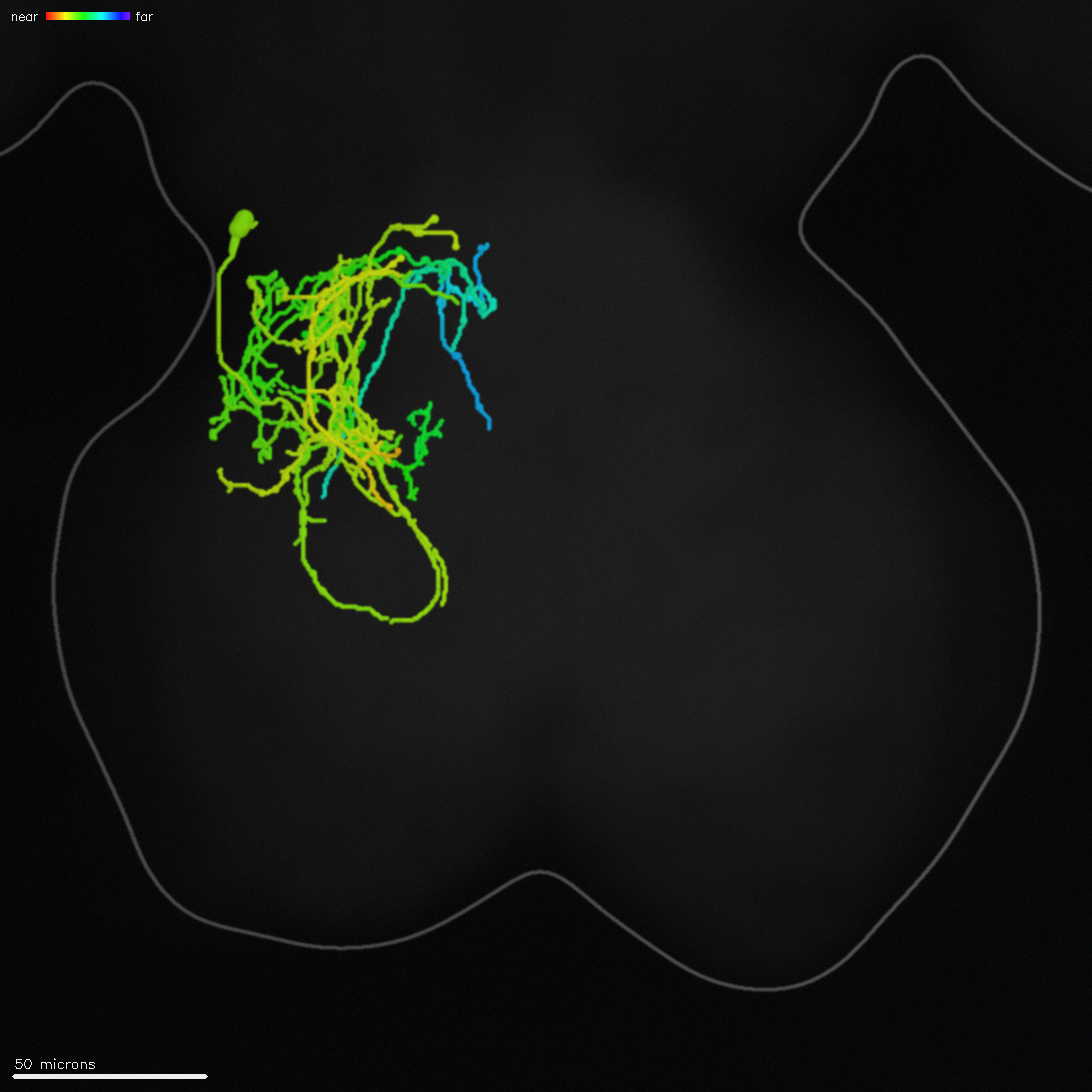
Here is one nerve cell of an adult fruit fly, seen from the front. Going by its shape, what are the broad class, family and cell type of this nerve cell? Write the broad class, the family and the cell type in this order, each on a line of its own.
nerve-cord intrinsic neuron
hemilineage 17A
IN17A056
